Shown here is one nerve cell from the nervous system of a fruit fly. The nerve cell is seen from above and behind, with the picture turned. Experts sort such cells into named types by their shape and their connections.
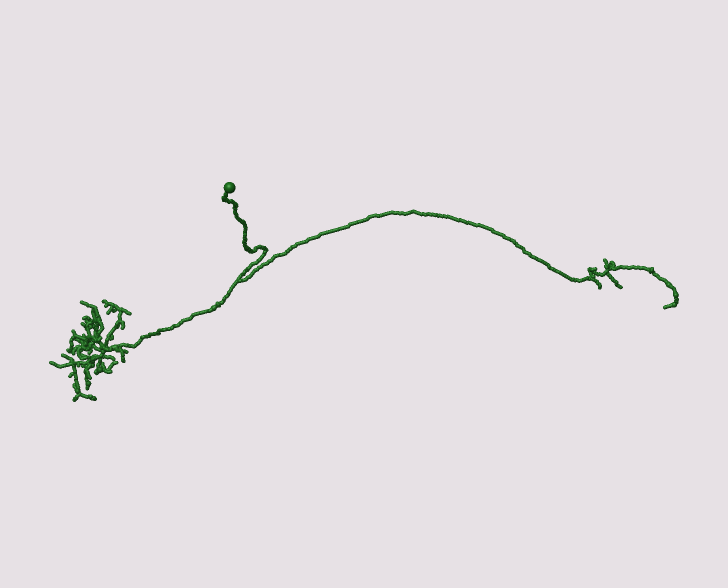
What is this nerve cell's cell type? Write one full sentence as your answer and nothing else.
Among cell types, the one for this nerve cell is LC10e.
